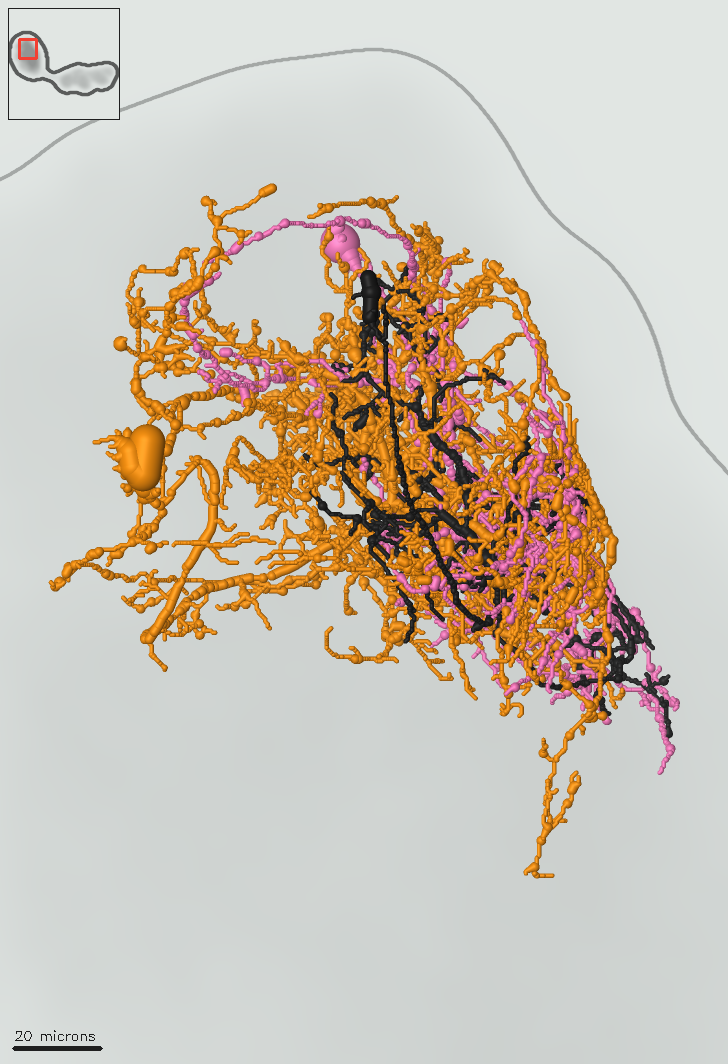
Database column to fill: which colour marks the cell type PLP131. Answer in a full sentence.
The colour is pink.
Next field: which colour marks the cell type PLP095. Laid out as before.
The colour is black.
